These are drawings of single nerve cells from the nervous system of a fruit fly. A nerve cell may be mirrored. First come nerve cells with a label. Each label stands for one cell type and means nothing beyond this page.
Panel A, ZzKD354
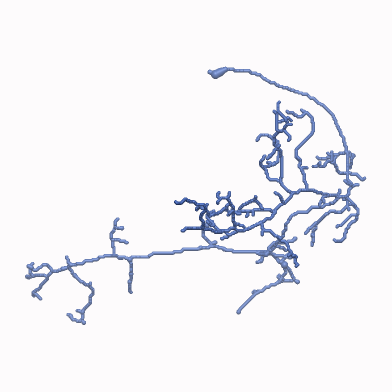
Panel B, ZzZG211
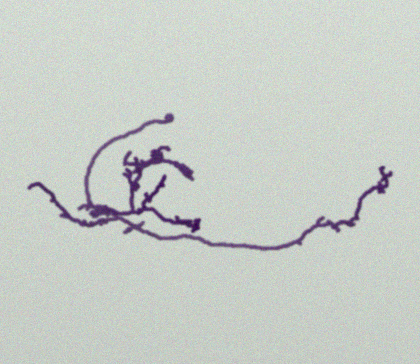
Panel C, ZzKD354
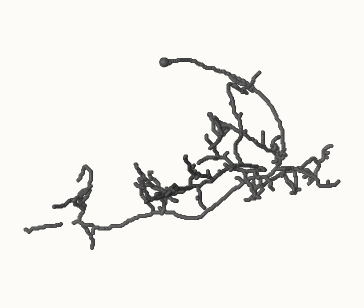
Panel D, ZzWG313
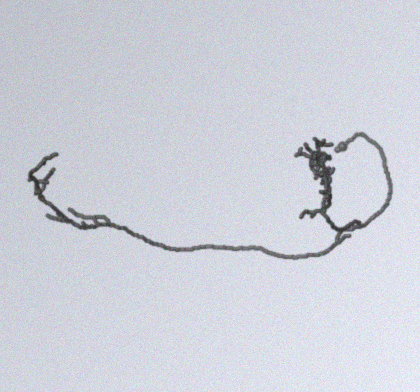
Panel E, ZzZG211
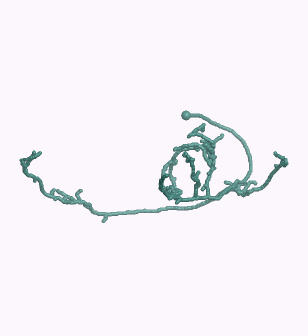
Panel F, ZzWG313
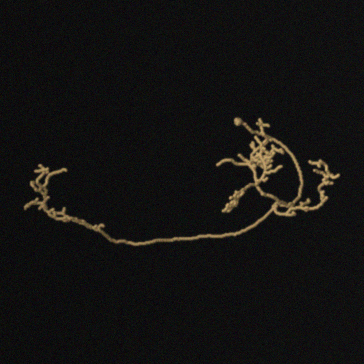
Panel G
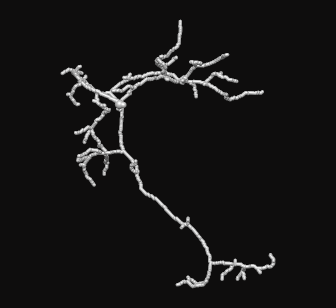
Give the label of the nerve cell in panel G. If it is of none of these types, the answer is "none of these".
ZzKD354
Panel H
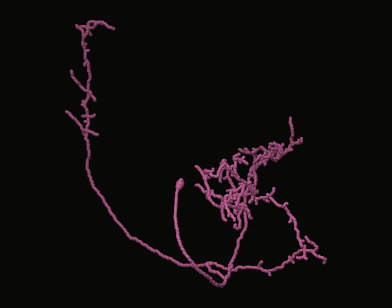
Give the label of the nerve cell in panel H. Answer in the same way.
ZzZG211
